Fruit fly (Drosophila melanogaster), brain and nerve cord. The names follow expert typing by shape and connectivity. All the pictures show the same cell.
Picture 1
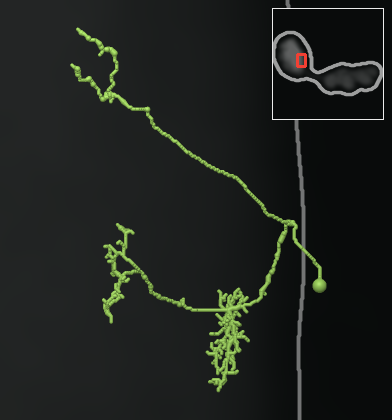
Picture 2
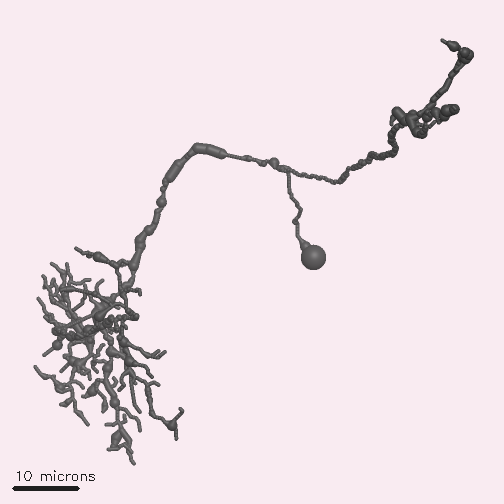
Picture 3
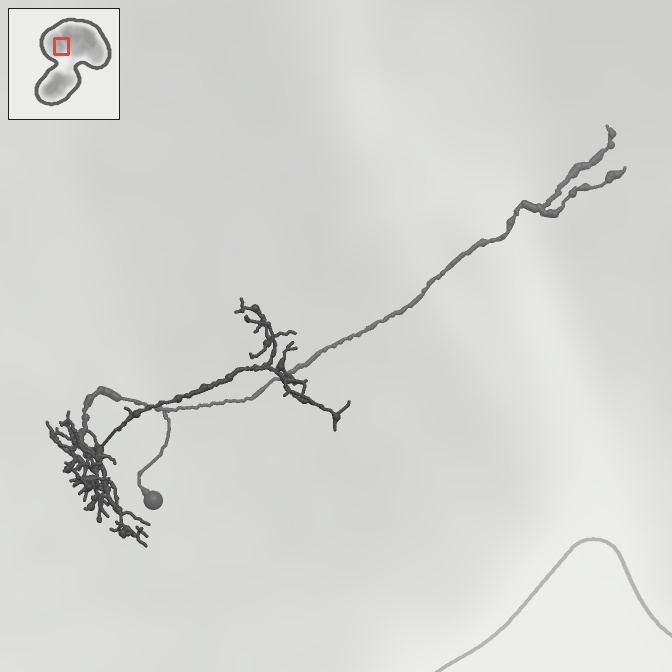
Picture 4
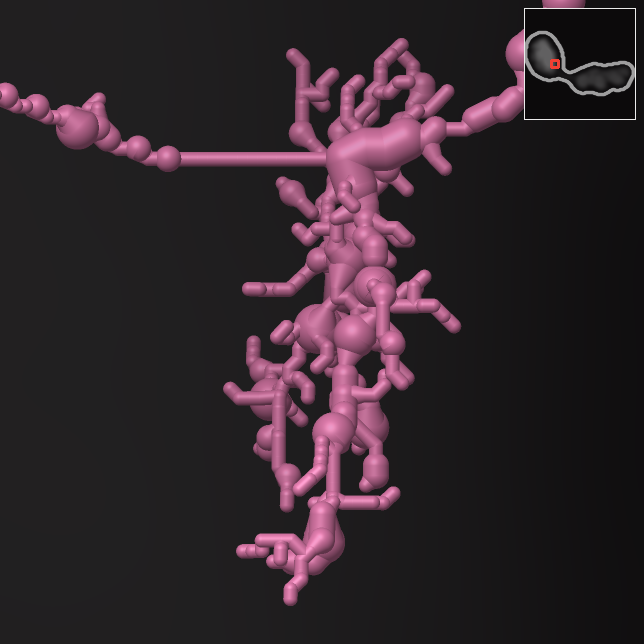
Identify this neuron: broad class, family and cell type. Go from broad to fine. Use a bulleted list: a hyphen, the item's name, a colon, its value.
- broad class: visual projection neuron
- family: LLPC
- cell type: LLPC2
